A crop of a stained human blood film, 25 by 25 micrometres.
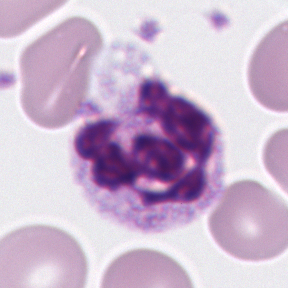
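Segmented neutrophil with a roughly round outline, about 13 micrometres across. Several nuclear lobes are bunched together in the centre of the cell, their chromatin dark purple and coarsely clumped. Fine lilac granules fill the cytoplasm.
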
